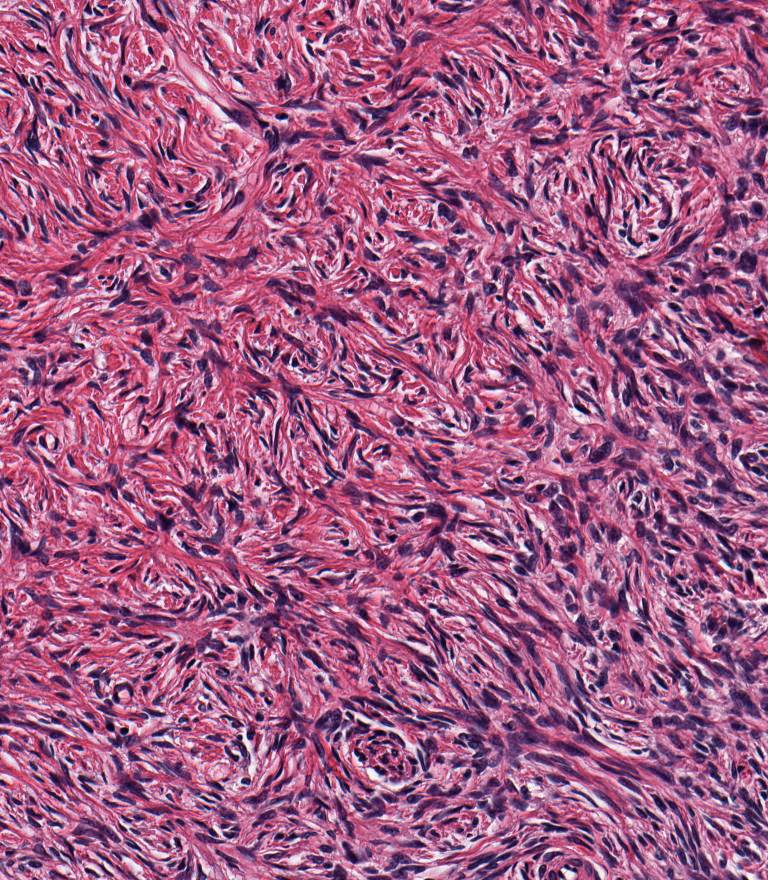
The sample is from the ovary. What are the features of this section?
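Spindle cells occupy the entire field, arranged in short interlacing bundles that curve into swirling, whorled patterns. Abundant bright pink collagen fibres run between them throughout. Along the right side the cells are more crowded, with darker nuclei packed closer together, than in the upper left. Near the bottom centre, cells and fibres wrap concentrically around a small central point, forming a tight round whorl.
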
